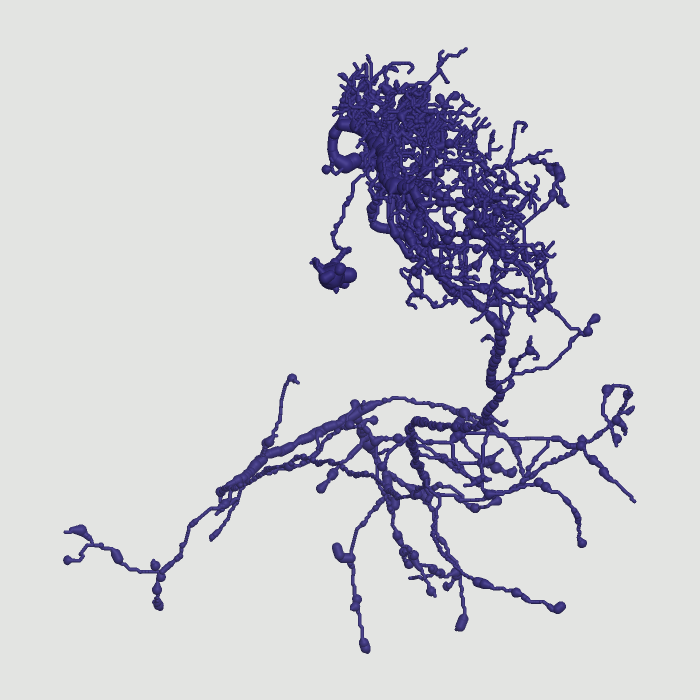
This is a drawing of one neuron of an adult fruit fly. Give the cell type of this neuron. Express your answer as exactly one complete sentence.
The neuron has INXXX096 as its cell type.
